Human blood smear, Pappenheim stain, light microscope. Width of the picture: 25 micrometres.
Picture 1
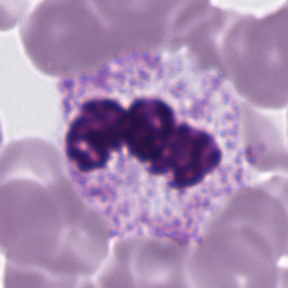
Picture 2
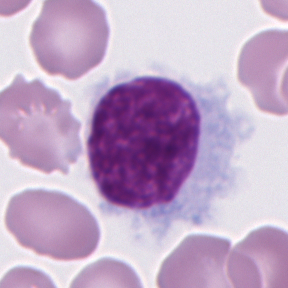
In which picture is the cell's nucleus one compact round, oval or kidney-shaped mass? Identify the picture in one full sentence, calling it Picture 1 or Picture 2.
The nucleus forms one compact round, oval or kidney-shaped piece in picture 2.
